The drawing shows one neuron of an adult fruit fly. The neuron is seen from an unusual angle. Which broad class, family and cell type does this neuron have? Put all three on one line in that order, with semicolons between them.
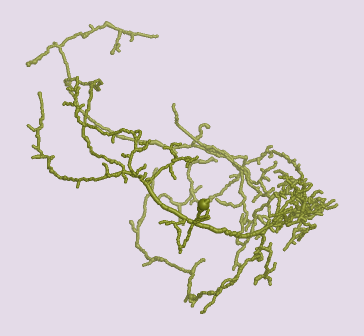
nerve-cord intrinsic neuron; hemilineage 04B; IN04B038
